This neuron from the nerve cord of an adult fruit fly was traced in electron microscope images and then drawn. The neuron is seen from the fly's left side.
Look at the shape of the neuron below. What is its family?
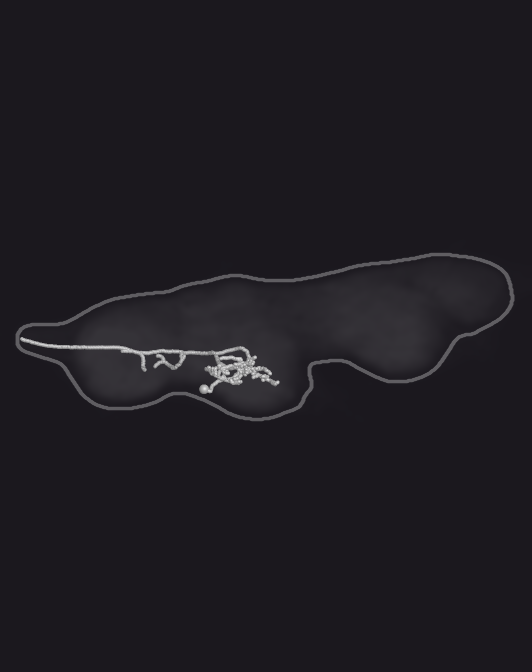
hemilineage 10B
